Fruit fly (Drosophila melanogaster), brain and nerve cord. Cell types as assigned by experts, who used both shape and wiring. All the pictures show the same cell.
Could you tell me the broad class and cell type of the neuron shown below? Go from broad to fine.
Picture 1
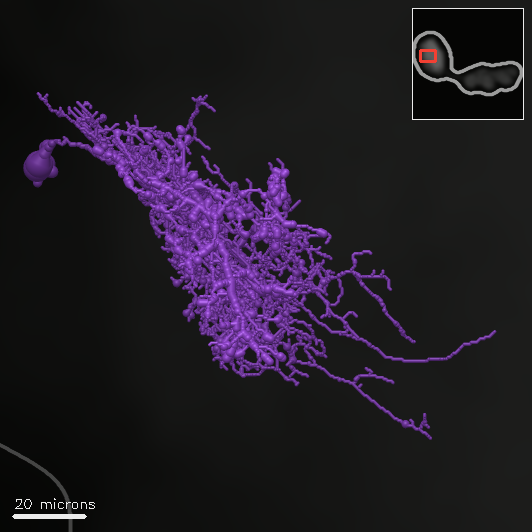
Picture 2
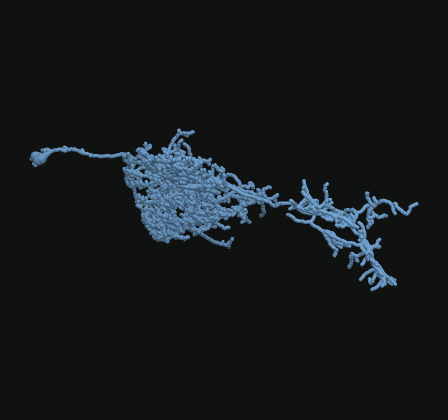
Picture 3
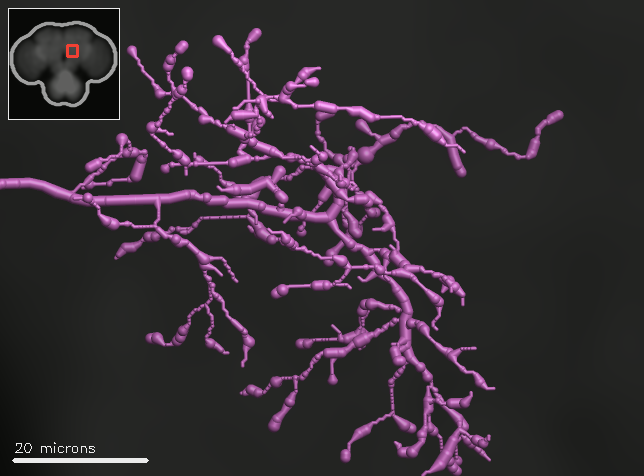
central-brain intrinsic neuron; LAL120_a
